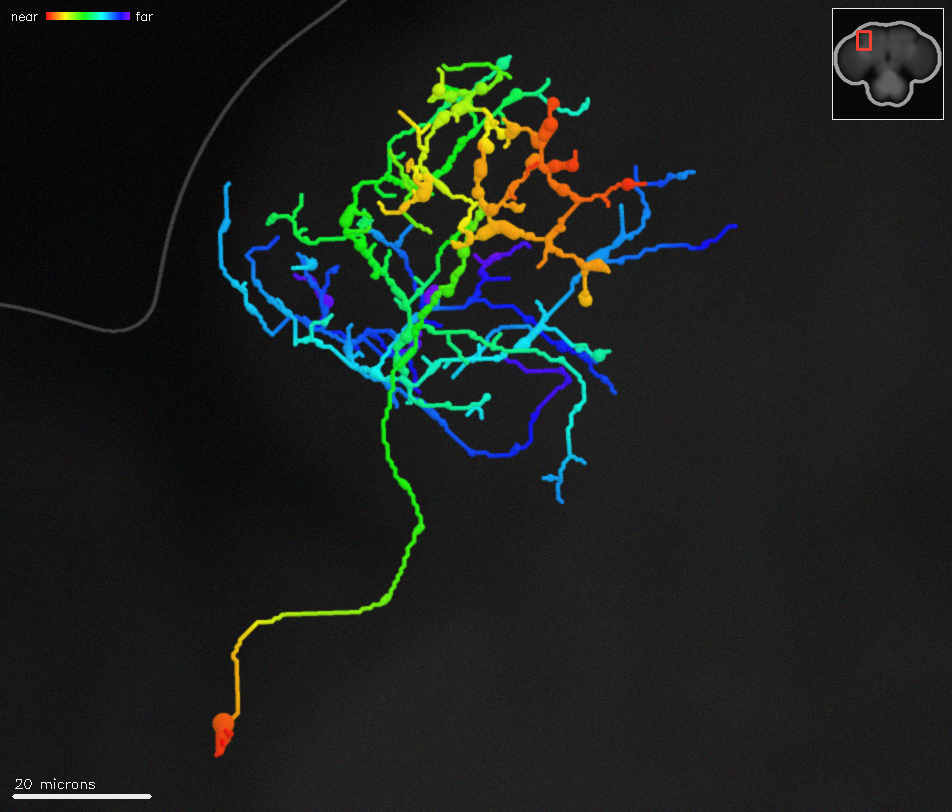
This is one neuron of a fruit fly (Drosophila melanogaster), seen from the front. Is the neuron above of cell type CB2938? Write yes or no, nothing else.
no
